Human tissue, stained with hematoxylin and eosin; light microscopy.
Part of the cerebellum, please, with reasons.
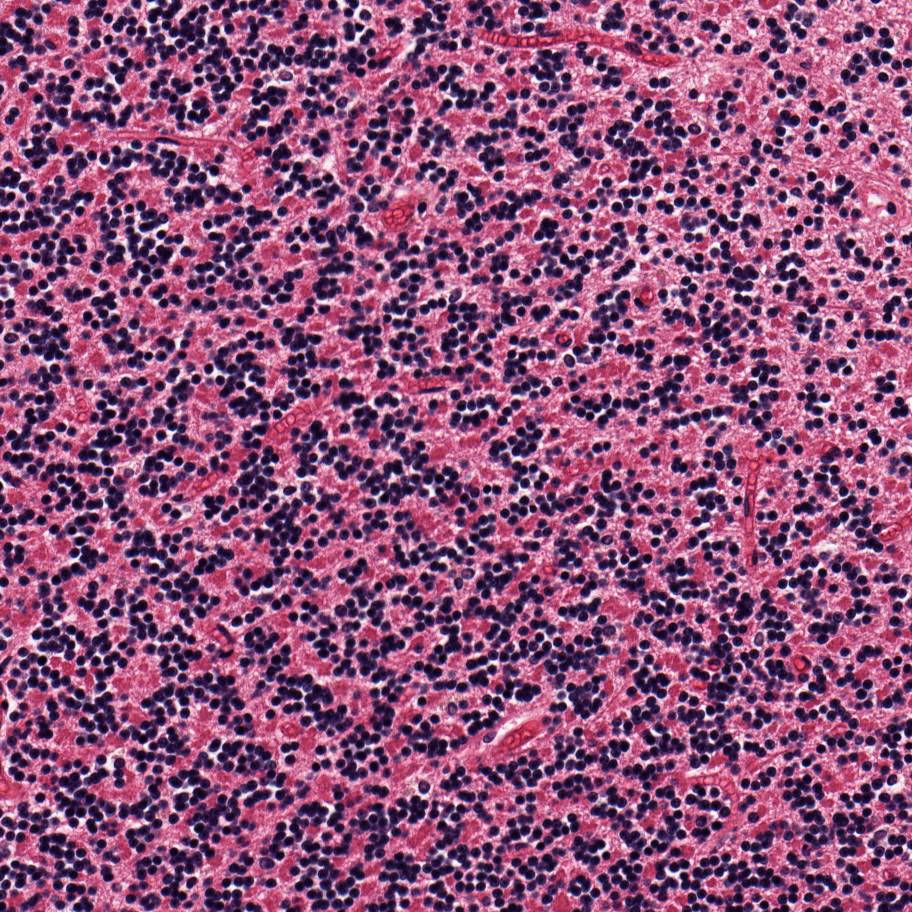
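Granular layer, on three counts. One: small, round, dark nuclei pack the whole field, never changing into another zone or layer. Two: they are nearly uniform, with dense chromatin and almost no cytoplasm.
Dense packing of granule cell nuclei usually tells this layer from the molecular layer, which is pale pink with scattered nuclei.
Three: irregular pink, cell-free islands of fine fibrillary material lie between the clusters.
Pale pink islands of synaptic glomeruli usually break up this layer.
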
